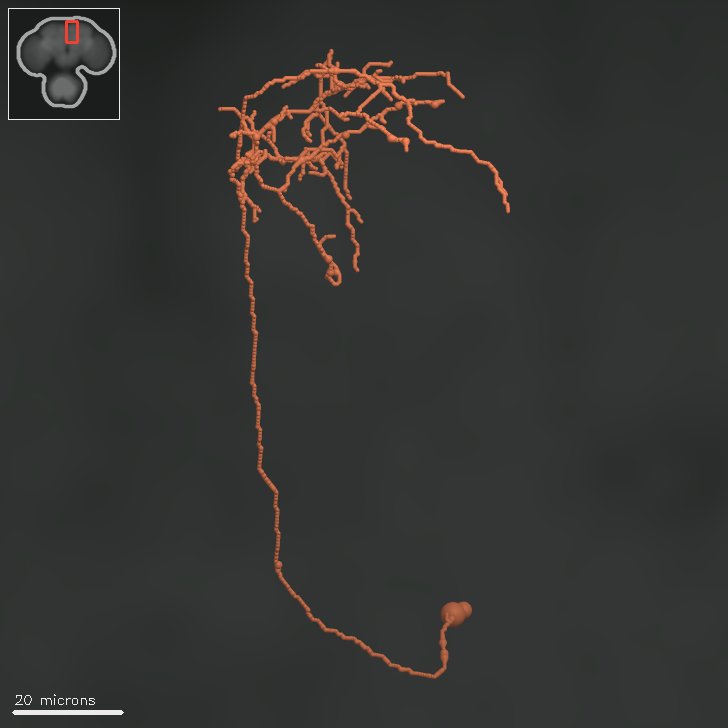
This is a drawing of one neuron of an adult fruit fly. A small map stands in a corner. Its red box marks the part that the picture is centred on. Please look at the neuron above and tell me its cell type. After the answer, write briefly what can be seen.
Its cell type is SMP590_b. Its broad class is central-brain intrinsic neuron. The cell body can be seen at the bottom of the picture. From top to bottom in the picture it spans about 120 microns. Dozens of branch ends can be seen.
